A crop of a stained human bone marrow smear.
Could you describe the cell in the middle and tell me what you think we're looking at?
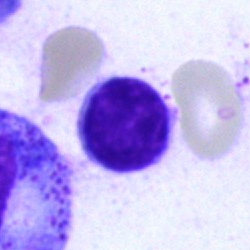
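Dense chromatin, staining deep purple, makes up the nucleus. Hardly any cytoplasm is visible around it. No granules are seen over the cell, and no vacuoles within it. The cell is a lymphocyte.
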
